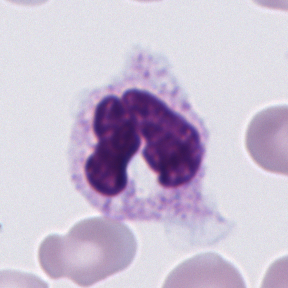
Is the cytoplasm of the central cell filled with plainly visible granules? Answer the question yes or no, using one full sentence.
Yes, this cell has a cytoplasm with many visible granules.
